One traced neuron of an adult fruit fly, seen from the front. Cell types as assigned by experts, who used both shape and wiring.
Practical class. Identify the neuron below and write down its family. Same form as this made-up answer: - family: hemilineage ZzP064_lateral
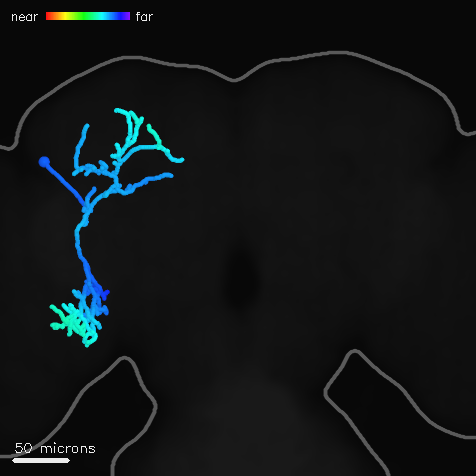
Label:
- family: hemilineage VPNp&v1_posterior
